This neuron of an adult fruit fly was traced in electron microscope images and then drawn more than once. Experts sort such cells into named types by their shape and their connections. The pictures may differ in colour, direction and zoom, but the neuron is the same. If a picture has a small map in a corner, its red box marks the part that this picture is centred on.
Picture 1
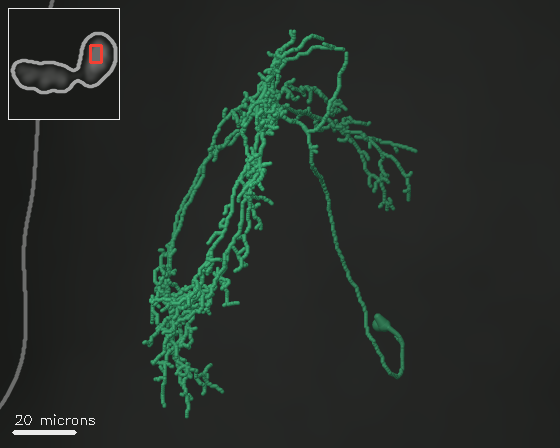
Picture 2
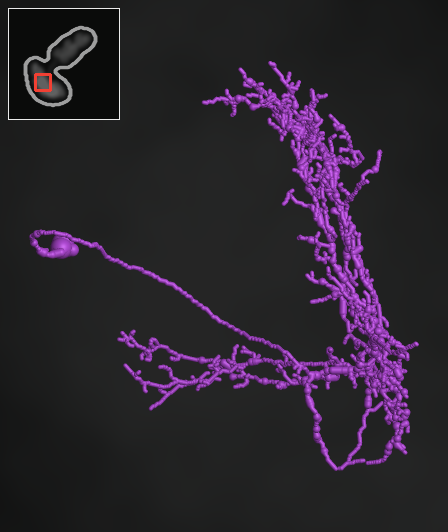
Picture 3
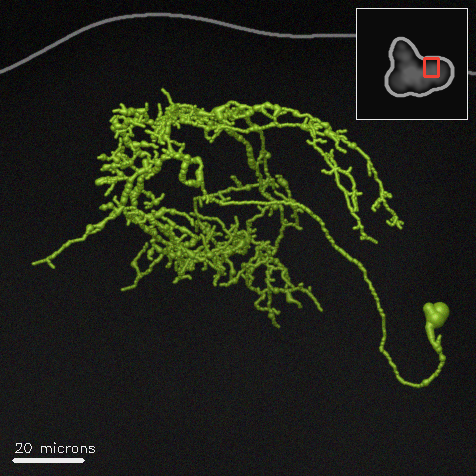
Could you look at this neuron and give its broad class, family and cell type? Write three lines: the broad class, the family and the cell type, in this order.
central-brain intrinsic neuron
hemilineage SIPa1_ventral
SLP098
